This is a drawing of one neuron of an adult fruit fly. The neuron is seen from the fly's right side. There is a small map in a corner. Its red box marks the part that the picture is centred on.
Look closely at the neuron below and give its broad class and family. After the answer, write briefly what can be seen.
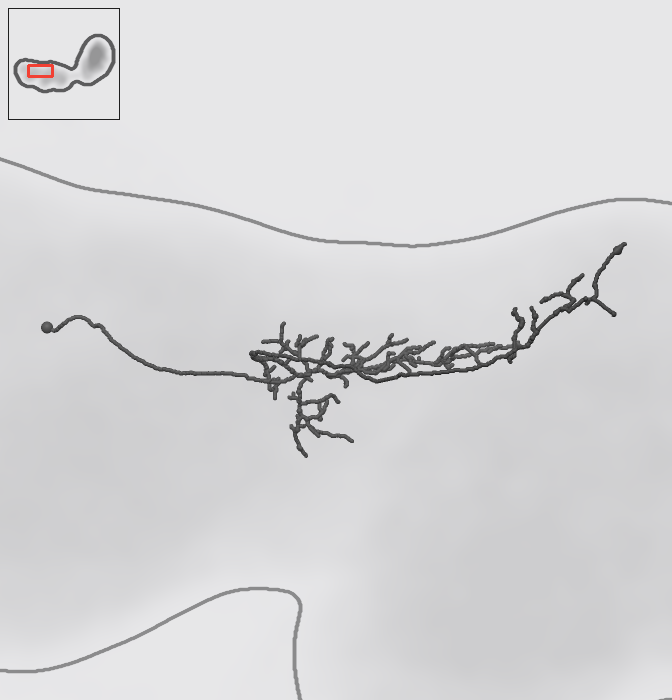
It is a nerve-cord intrinsic neuron. The family is hemilineage 07B. Its cell body lies on the left of the picture. The picture shows dozens of branch ends.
